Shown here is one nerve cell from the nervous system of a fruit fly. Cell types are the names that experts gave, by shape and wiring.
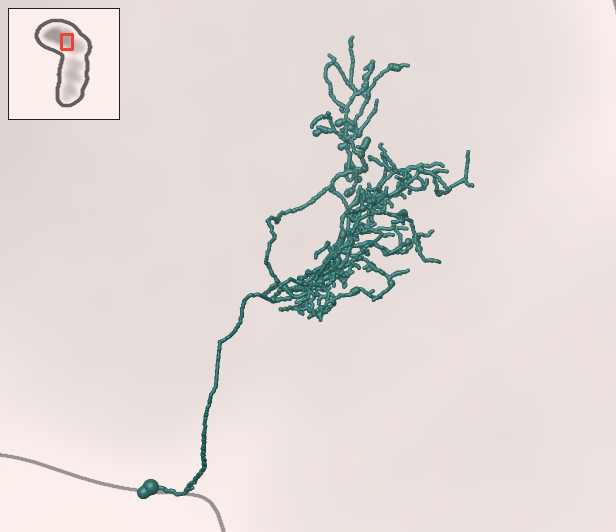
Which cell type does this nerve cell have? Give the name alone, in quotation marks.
"CB3528"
